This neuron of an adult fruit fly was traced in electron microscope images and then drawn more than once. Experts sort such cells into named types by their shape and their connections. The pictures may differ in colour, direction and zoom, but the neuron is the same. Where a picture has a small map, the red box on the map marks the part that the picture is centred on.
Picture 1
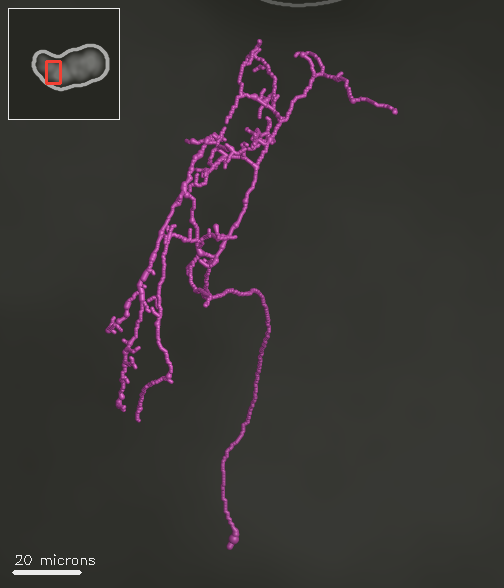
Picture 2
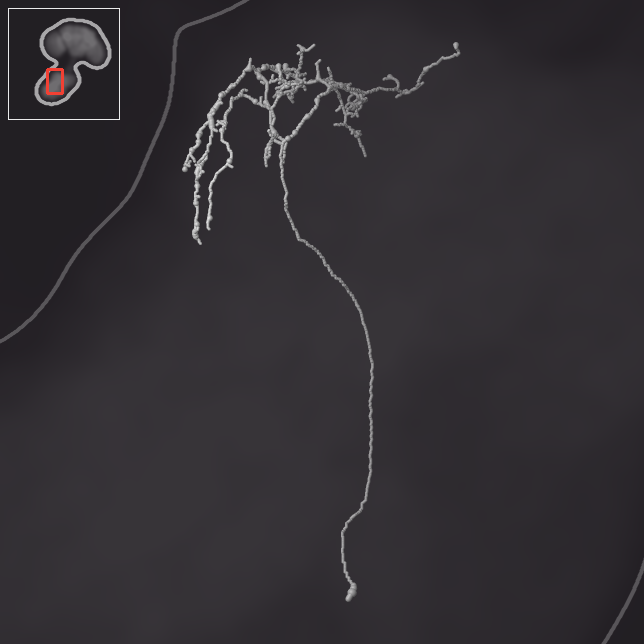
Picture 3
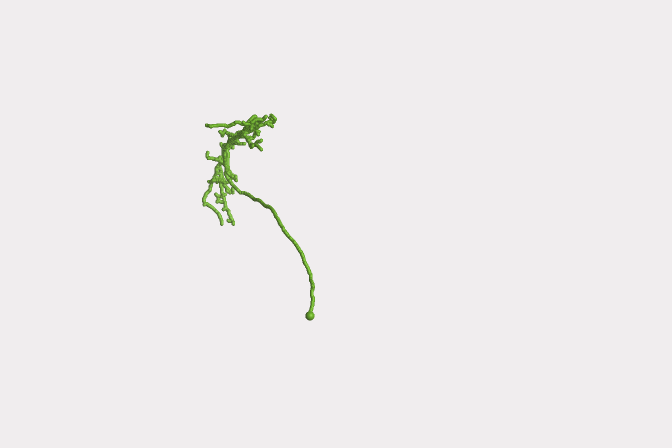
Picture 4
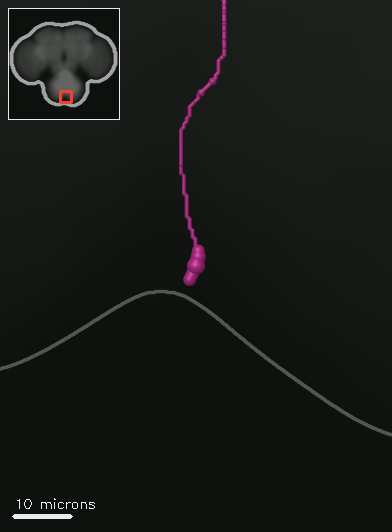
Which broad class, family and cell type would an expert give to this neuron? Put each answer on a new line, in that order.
nerve-cord intrinsic neuron
hemilineage 06B
IN06B066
